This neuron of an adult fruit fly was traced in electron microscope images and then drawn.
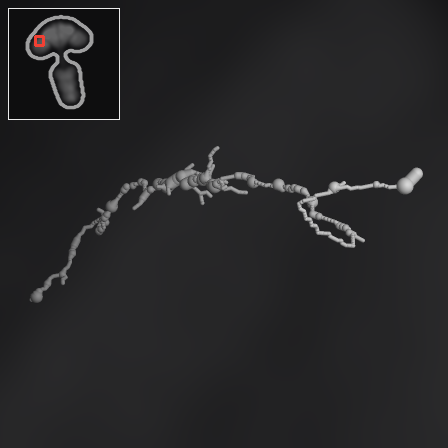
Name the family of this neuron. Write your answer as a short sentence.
The family is Dm.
